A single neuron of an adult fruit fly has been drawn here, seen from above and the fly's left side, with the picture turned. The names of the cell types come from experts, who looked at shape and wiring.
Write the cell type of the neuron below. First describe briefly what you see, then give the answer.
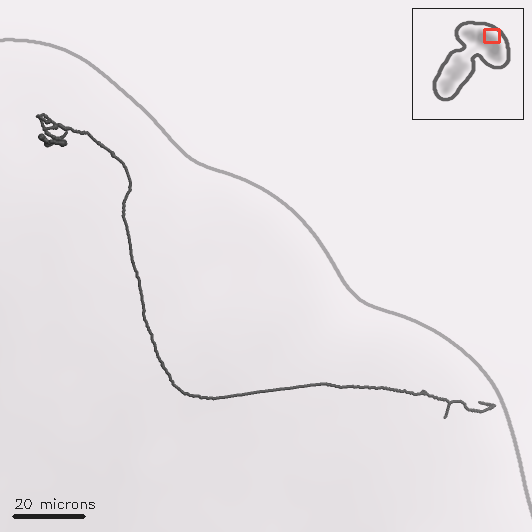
It lies in the brain. By the scale bar it is about 130 microns wide in this view. It has a dozen or fewer branch ends. It is a sensory neuron entering the brain. Its cell type is ORN_DA3.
